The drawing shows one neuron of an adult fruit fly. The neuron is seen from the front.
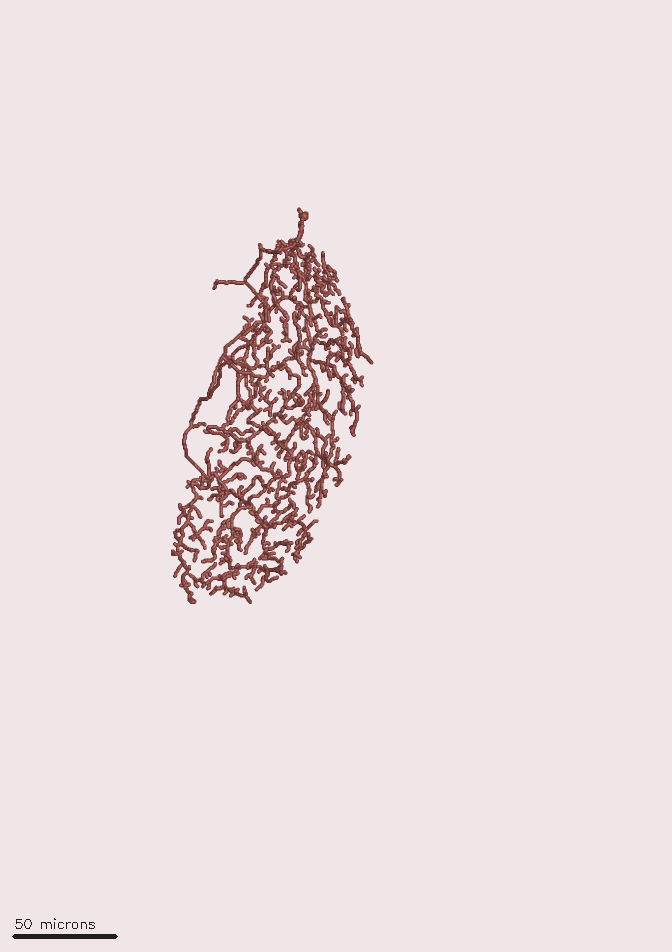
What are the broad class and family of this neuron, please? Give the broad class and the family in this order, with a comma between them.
optic-lobe intrinsic neuron, Li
